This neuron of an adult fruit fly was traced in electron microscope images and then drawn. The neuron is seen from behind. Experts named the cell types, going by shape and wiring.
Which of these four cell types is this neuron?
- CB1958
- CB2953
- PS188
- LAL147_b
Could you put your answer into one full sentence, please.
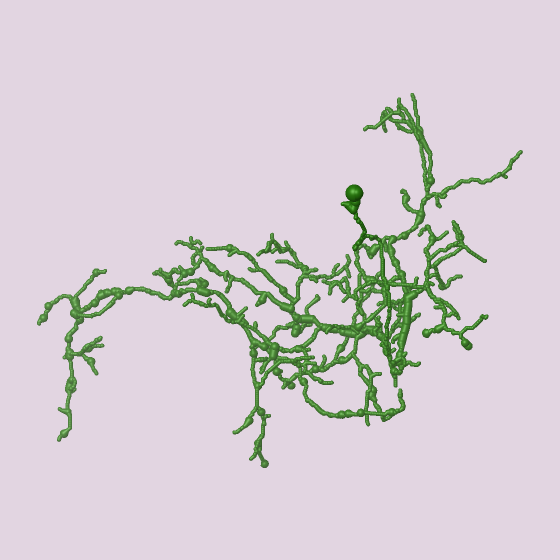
Classified by cell type, this neuron is PS188.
